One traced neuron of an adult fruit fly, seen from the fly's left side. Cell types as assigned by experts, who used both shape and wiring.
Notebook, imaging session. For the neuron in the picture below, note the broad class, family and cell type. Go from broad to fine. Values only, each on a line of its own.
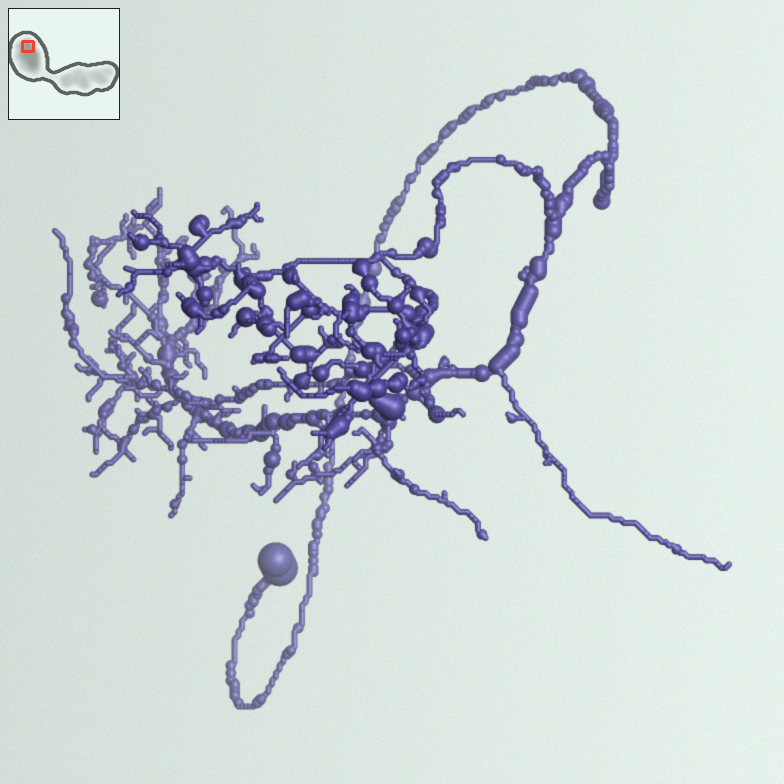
central-brain intrinsic neuron
hemilineage SLPav2
SMP047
